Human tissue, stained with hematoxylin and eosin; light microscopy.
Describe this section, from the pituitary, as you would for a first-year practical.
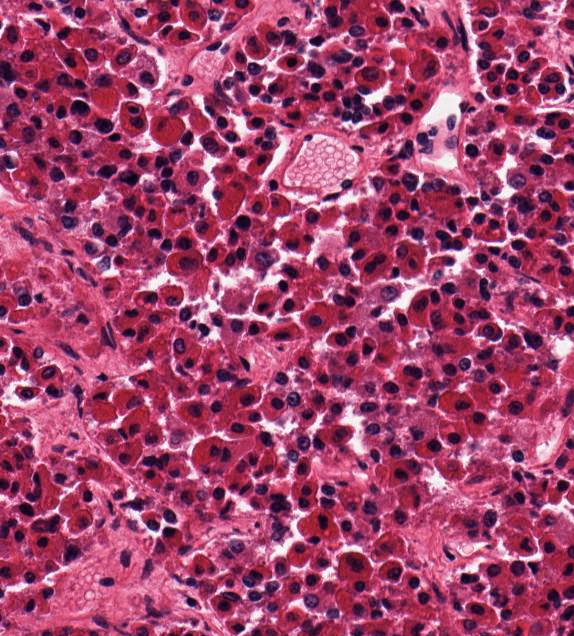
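Many scattered cells have abundant, intensely bright red cytoplasm. Pale pink fibrous stroma with spindle-shaped nuclei is most prominent at left and lower left. Near top centre, a pale pink oval structure contains many small round profiles.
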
